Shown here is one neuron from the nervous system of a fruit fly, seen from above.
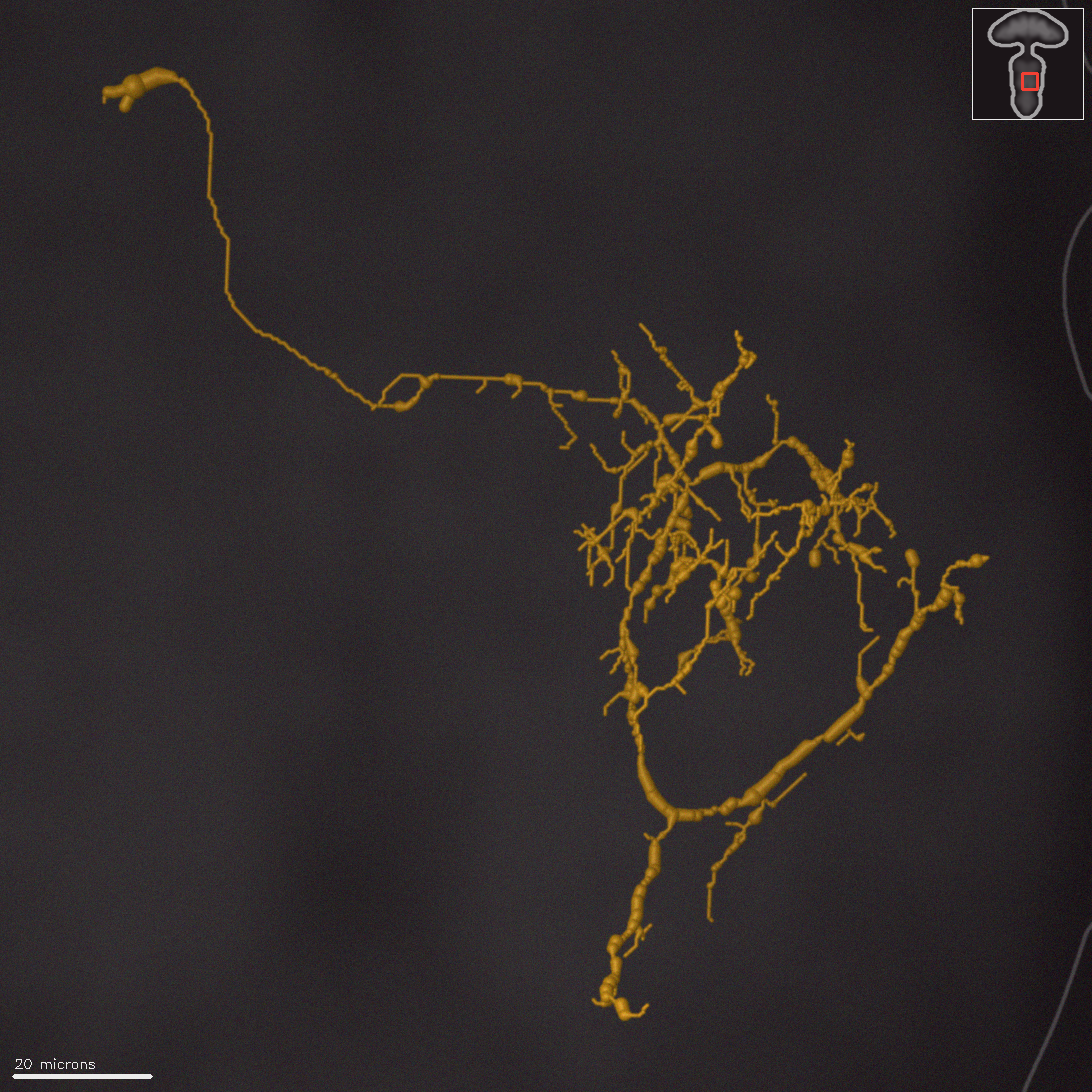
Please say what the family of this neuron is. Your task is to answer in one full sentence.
One member of family hemilineage 14A is this neuron.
